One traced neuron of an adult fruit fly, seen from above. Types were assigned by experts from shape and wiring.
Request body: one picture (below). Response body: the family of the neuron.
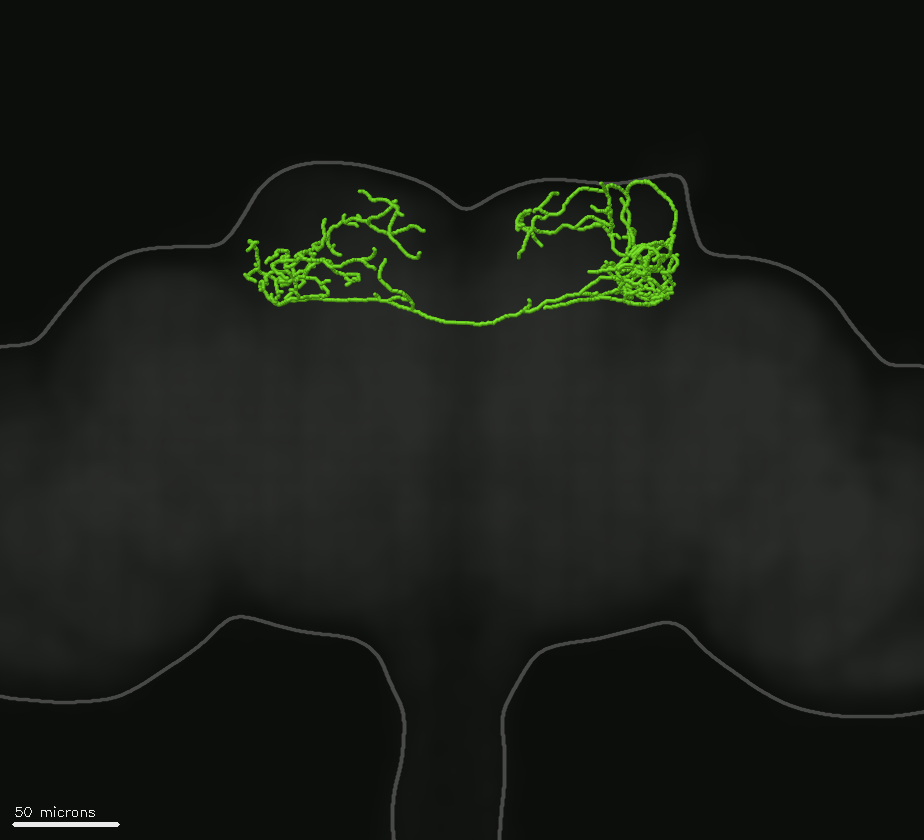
hemilineage ALl1_dorsal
